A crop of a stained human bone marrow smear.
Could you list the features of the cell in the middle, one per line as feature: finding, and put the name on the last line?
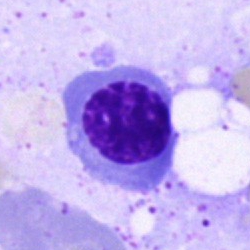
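Nucleus: off-centre, toward the right edge of the cell
Chromatin: dark purple, coarsely clumped, paler gaps between clumps
Cytoplasm: widest on the left and lower side of the nucleus
Outline: irregular rather than smoothly round
Identity: erythroblast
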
